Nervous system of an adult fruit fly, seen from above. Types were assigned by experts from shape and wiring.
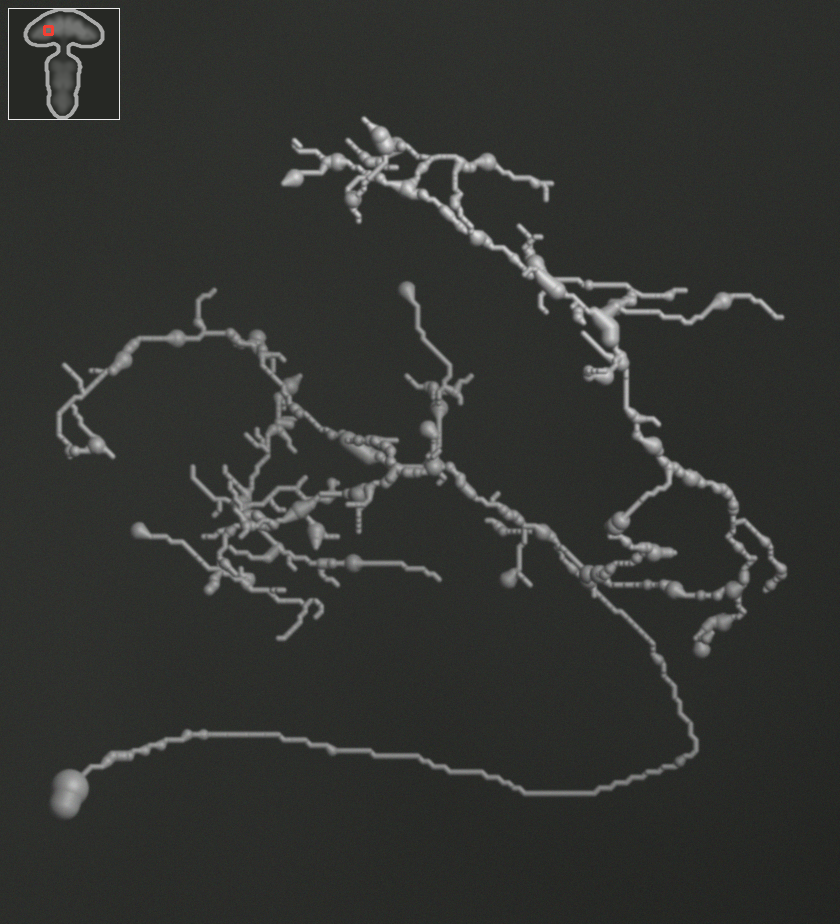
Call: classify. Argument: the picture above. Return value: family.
hemilineage SLPp&v1_posterior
